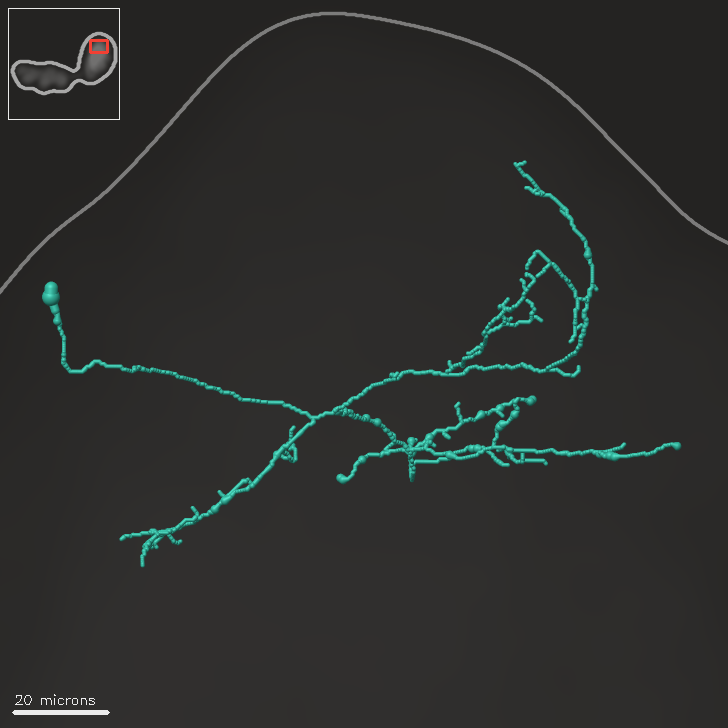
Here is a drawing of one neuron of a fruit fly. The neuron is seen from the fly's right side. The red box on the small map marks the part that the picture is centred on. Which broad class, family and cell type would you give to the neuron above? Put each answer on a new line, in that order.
central-brain intrinsic neuron
hemilineage CLp2
CL147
